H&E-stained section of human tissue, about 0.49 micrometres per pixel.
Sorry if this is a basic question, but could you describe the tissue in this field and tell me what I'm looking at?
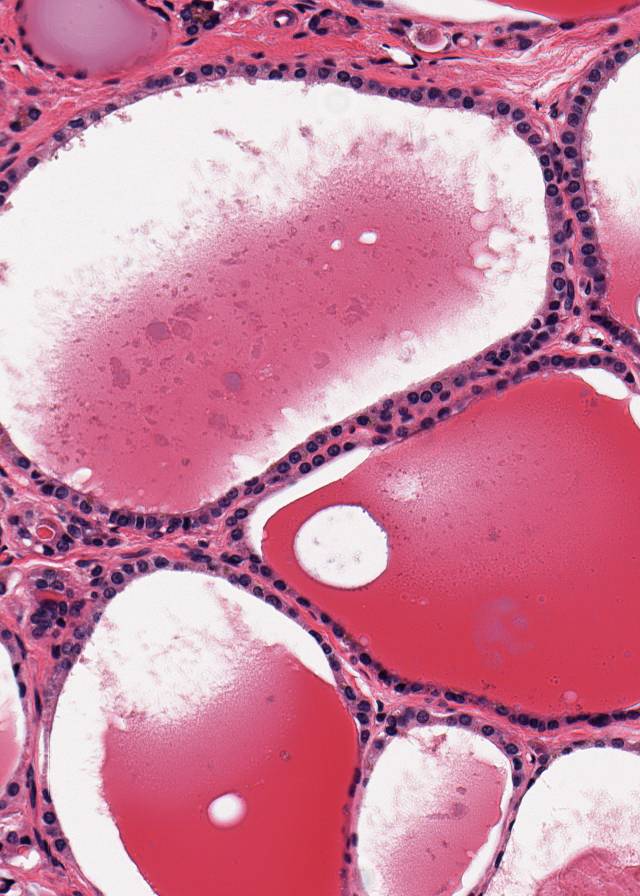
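Large, closely packed, rounded follicles of unequal size fill the field. A single layer of flattened to low cuboidal epithelial cells lines each follicle, with small, round, dark-staining nuclei evenly spaced along the walls. The lining is smooth, with no papillary infoldings into the lumens. This tissue is thyroid.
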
